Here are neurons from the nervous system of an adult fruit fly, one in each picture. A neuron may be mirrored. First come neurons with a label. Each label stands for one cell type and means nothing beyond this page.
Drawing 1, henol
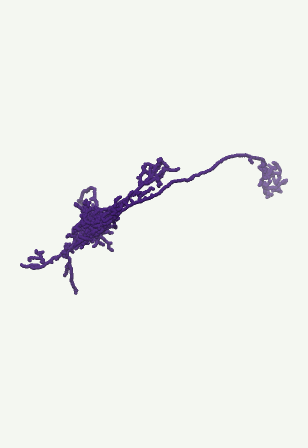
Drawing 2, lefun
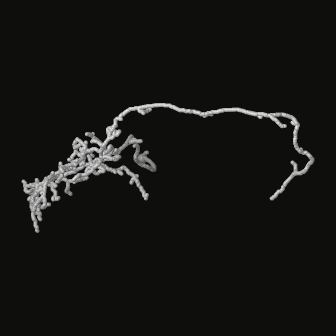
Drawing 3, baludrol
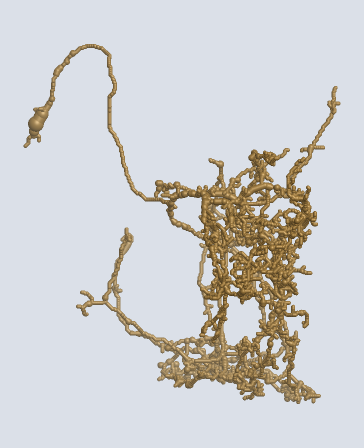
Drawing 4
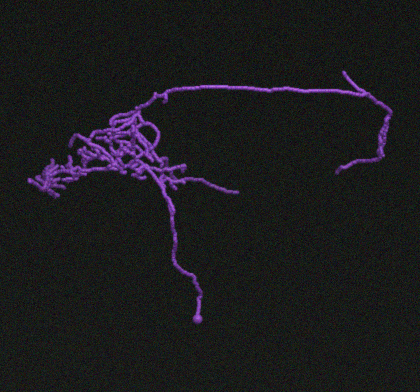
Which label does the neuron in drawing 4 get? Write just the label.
lefun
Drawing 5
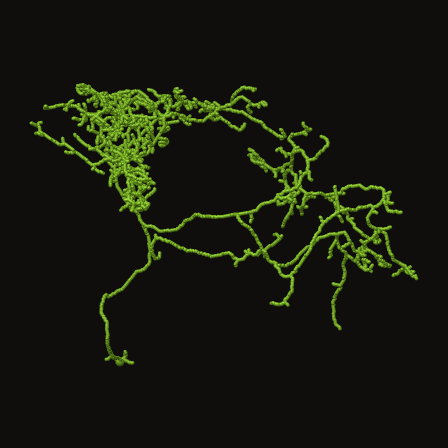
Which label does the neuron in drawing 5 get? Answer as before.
baludrol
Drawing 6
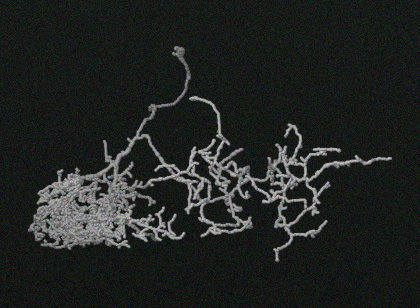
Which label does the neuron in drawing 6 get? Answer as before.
baludrol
